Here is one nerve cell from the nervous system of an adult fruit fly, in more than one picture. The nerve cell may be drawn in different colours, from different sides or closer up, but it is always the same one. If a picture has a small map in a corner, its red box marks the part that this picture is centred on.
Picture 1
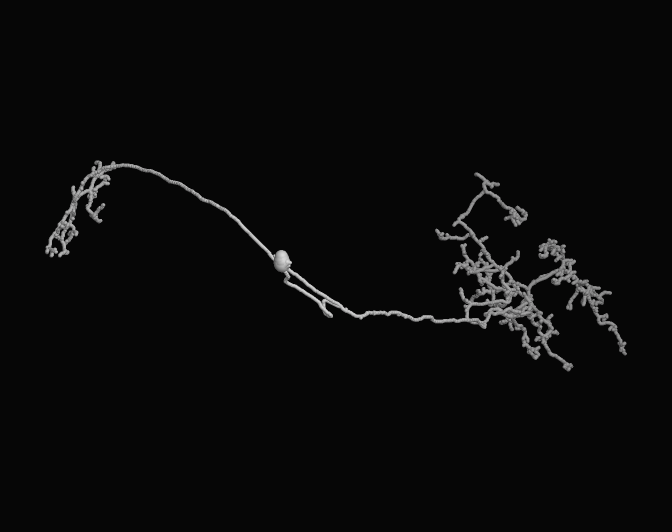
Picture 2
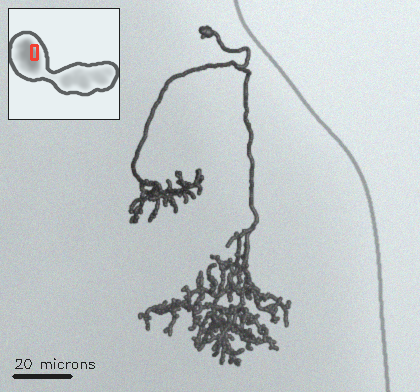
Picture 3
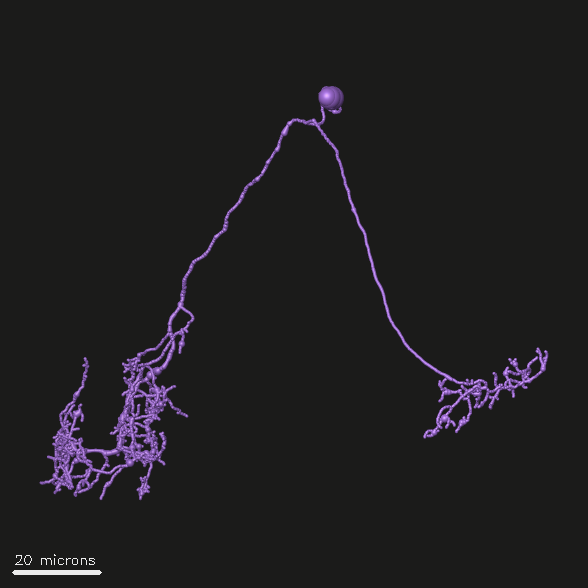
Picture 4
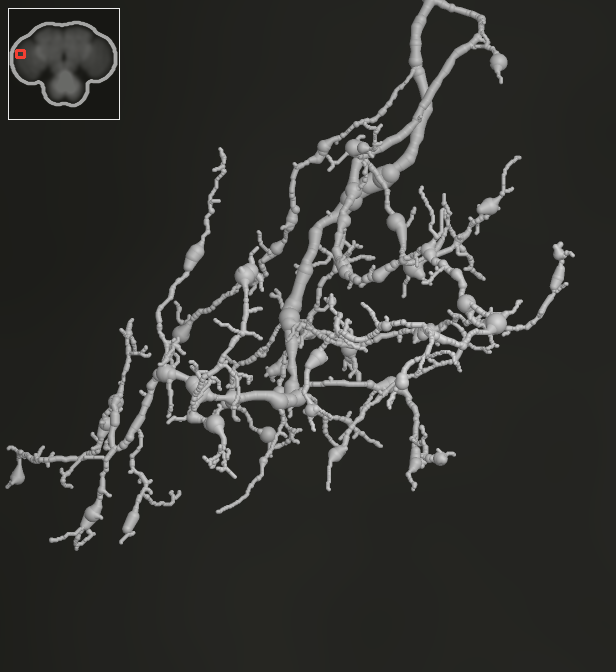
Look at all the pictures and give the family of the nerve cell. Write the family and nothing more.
MeLo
